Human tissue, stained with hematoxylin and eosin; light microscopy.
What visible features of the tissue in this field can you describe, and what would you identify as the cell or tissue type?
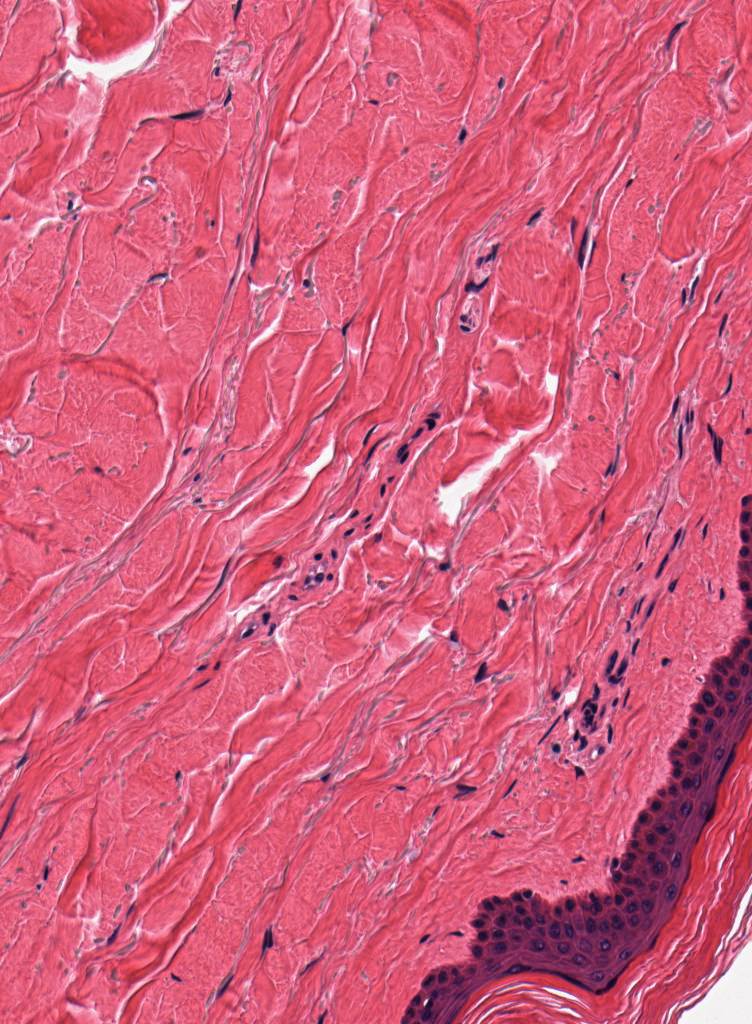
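Epithelium, lower right: thin, stratified squamous, darkly staining basal layer of crowded nuclei, gently wavy junction with the collagen, no deep rete ridges. On its surface, bottom right corner: pale pink, layered, compact keratin. Fibroblast nuclei: sparse, dark, spindle-shaped. Tissue: skin of the lower leg.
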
